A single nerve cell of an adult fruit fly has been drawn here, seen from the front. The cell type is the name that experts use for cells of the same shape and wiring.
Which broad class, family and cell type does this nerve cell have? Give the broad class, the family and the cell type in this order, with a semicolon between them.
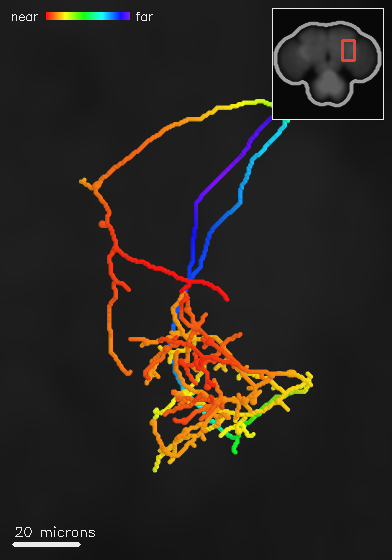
central-brain intrinsic neuron; hemilineage VPNp&v1_posterior; CB1774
